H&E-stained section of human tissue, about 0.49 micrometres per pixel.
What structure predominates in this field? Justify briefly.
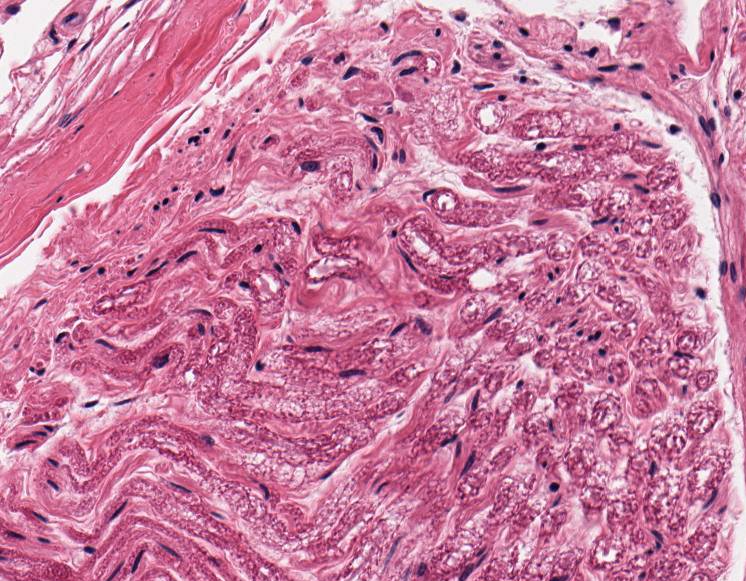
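First, nerve fascicle: one large bundle fills most of the view. Next, its elements: wavy and zigzag, lengthwise, at lower left; closely packed round to oval cross-cut profiles with granular, finely bubbly pink cytoplasm on the right.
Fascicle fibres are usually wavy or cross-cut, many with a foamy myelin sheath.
Finally, the right edge: a thin layer of flattened cells, elongated nuclei.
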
